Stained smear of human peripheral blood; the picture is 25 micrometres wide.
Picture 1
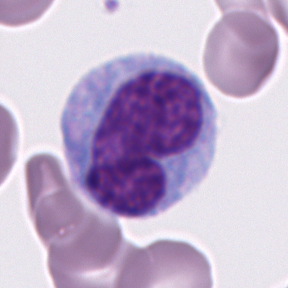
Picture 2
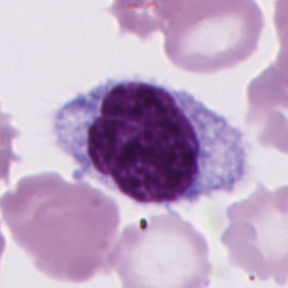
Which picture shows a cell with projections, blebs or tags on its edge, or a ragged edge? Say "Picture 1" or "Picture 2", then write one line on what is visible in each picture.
Picture 2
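What picture 1 shows: The cell outline is round with a smooth edge.
What picture 2 shows: The cell border is ragged, with many fine, short projections.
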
